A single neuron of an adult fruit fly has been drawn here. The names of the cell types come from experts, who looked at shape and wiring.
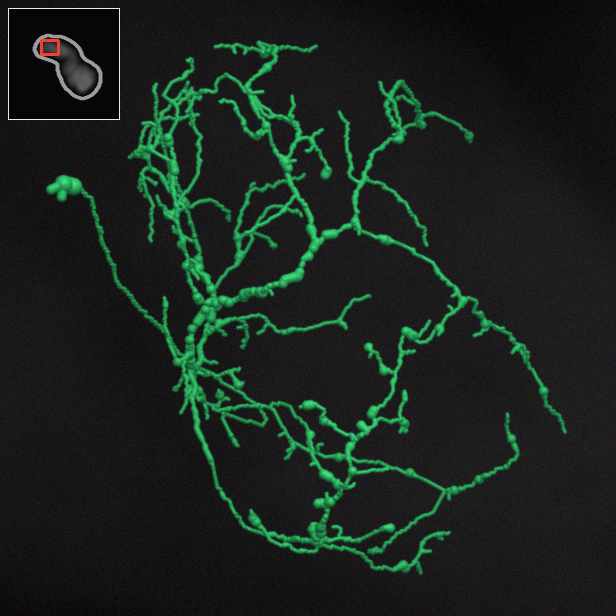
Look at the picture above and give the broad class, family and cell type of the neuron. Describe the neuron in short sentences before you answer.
Dozens of branch ends can be seen. As drawn here it is about as wide as it is tall. This is a nerve-cord intrinsic neuron. The family is hemilineage 03A. Its cell type is IN03A068.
